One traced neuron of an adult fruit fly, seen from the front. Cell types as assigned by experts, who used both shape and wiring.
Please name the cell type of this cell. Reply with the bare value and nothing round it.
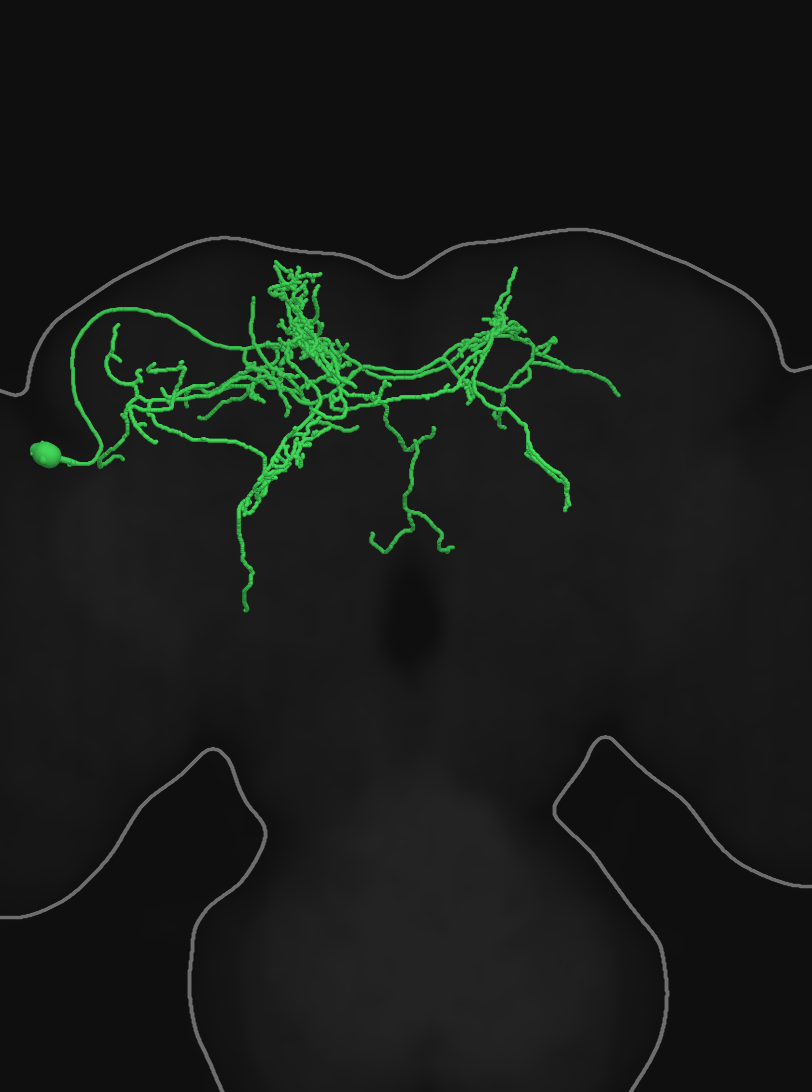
DGI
